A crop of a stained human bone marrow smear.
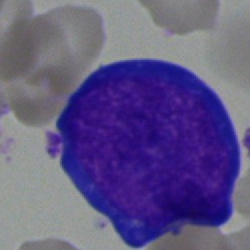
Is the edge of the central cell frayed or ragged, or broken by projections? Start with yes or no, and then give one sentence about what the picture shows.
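Yes. The cytoplasm bulges outward at the lower edge of the cell.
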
